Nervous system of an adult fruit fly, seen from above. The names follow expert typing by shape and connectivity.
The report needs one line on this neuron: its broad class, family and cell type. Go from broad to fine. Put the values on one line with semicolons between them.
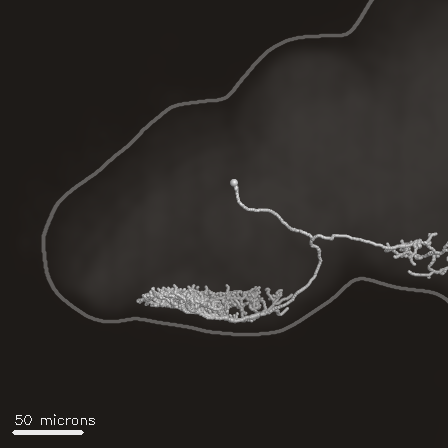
visual projection neuron; LPT; LPT28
